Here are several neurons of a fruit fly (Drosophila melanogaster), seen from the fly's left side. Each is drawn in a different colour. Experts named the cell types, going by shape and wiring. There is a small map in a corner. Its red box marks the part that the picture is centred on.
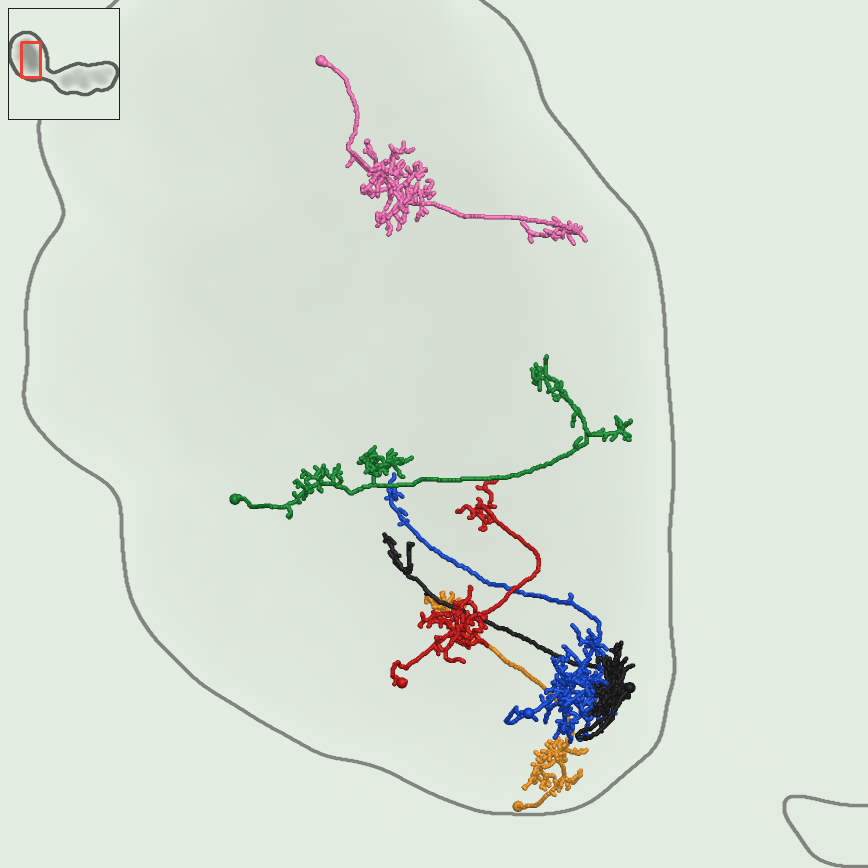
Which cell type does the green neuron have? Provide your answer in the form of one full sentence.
In the scheme of cell types, this neuron is TmY5a.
